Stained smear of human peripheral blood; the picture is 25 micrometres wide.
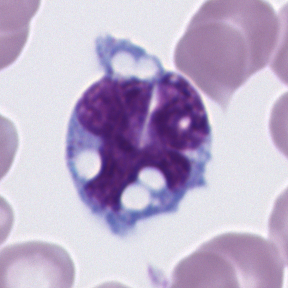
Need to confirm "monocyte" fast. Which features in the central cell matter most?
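Going through this monocyte point by point, the outline comes first: it is irregular, with small ragged projections of cytoplasm at the top and at the bottom. Second, the cytoplasm shows no distinct granules. Third, several clear, round vacuoles lie within that cytoplasm. Finally, red cells lie around the cell without touching it.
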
